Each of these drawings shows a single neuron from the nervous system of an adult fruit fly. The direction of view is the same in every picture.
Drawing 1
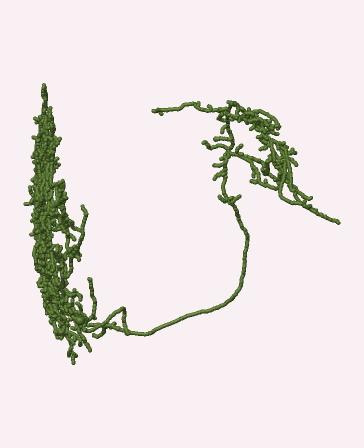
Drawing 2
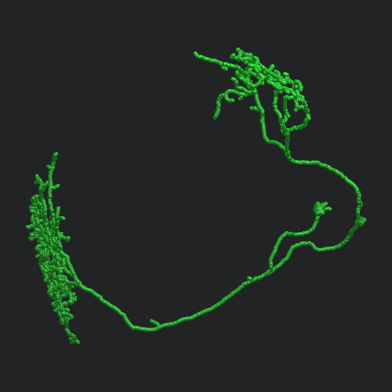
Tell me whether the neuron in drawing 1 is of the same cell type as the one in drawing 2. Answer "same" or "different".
different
